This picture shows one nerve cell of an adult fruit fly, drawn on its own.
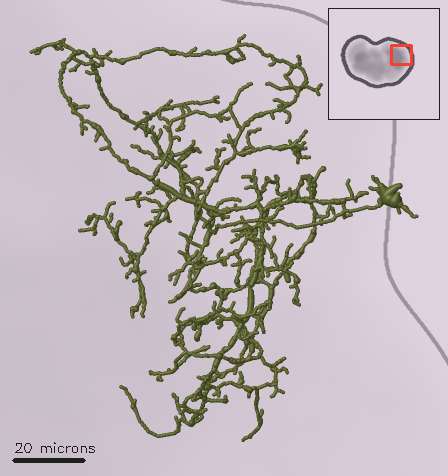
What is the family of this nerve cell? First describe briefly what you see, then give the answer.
From top to bottom in the picture it spans about 120 microns. More than a hundred branch ends can be seen. This is a nerve-cord intrinsic neuron. The family is hemilineage 20A.22A.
